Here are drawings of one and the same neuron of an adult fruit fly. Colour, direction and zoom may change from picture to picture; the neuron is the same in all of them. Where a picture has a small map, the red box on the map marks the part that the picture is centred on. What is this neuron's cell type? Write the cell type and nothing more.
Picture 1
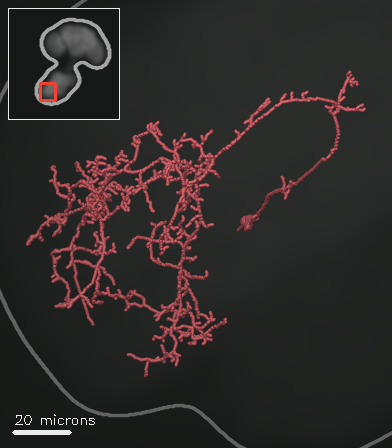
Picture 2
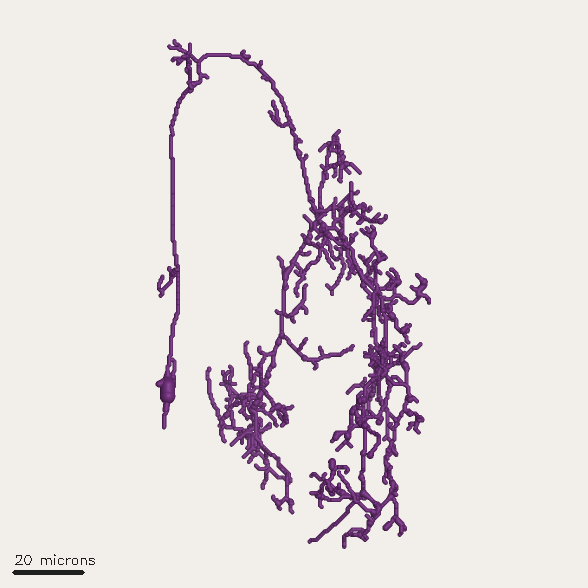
IN12B024_b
